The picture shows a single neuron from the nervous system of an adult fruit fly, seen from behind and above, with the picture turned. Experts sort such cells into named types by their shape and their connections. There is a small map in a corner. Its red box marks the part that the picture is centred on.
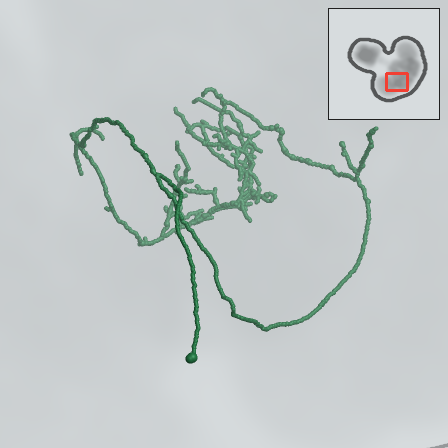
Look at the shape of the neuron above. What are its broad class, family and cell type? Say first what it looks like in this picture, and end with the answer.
The cell body is at the bottom of the picture. As drawn here it is about as wide as it is tall. It is a central-brain intrinsic neuron. Its family is hemilineage VPNp&v1_posterior. Its cell type is CB1774.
